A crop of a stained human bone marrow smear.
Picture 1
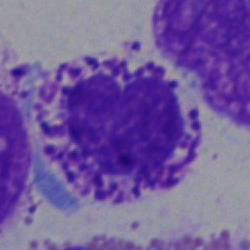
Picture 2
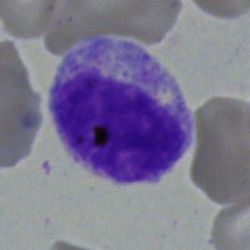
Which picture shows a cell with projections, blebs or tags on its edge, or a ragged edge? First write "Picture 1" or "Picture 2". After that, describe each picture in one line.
Picture 1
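In picture 1: The cell is roughly round, with a bumpy edge formed by granules.
In picture 2: The cell outline is oval and smooth.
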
